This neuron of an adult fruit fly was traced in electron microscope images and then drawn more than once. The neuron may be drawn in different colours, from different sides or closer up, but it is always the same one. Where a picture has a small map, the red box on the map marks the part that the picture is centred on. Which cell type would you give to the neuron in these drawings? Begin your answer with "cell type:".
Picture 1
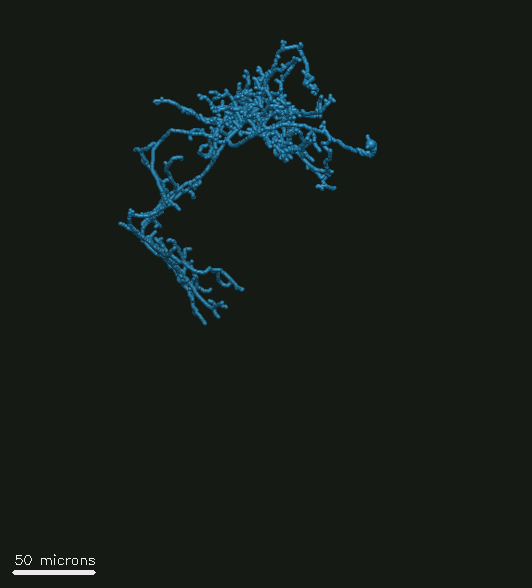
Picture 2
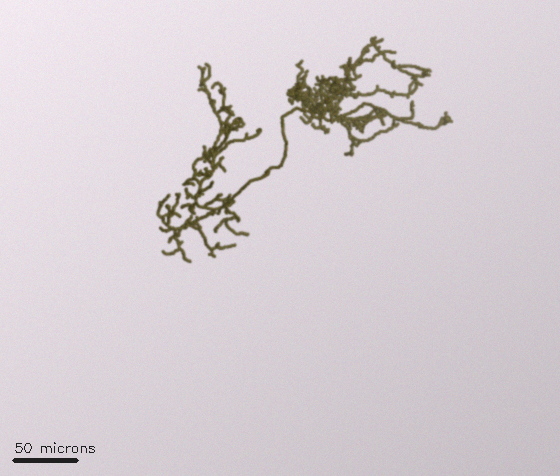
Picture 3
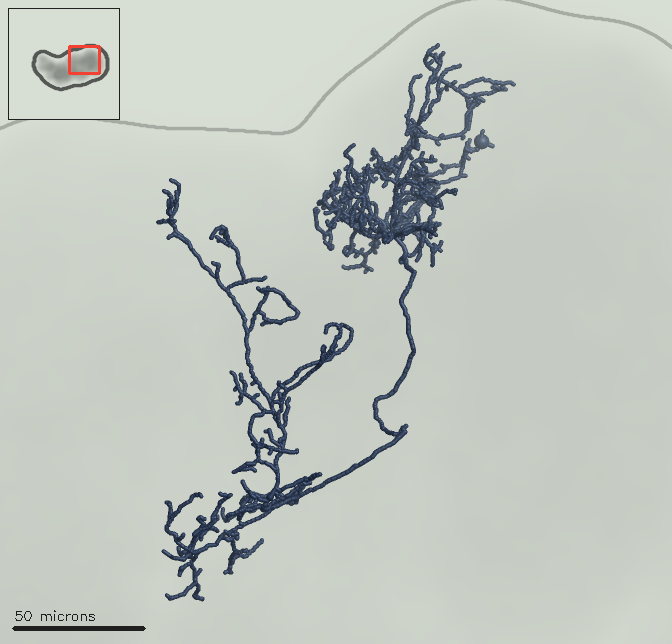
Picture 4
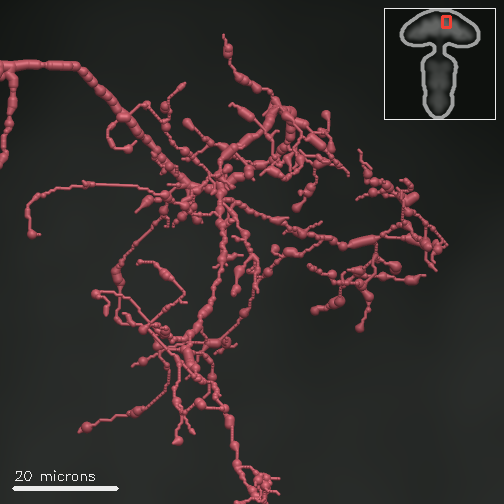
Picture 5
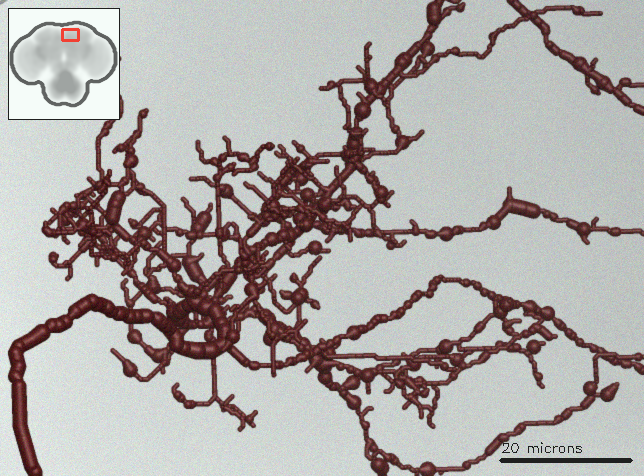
cell type: SMP184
